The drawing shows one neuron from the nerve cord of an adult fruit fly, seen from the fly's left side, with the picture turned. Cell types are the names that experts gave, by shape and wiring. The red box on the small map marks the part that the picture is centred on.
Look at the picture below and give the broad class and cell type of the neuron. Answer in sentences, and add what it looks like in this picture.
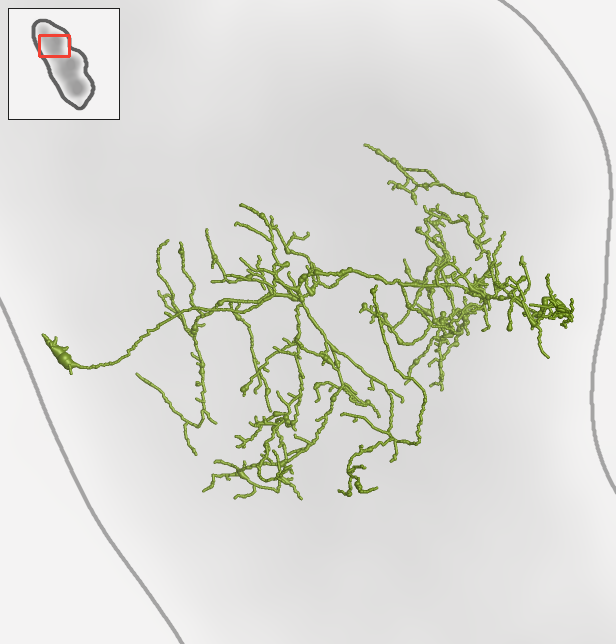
It is a nerve-cord intrinsic neuron. Its cell type is INXXX340. More than a hundred branch ends can be seen. In this view it is wider than it is tall.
